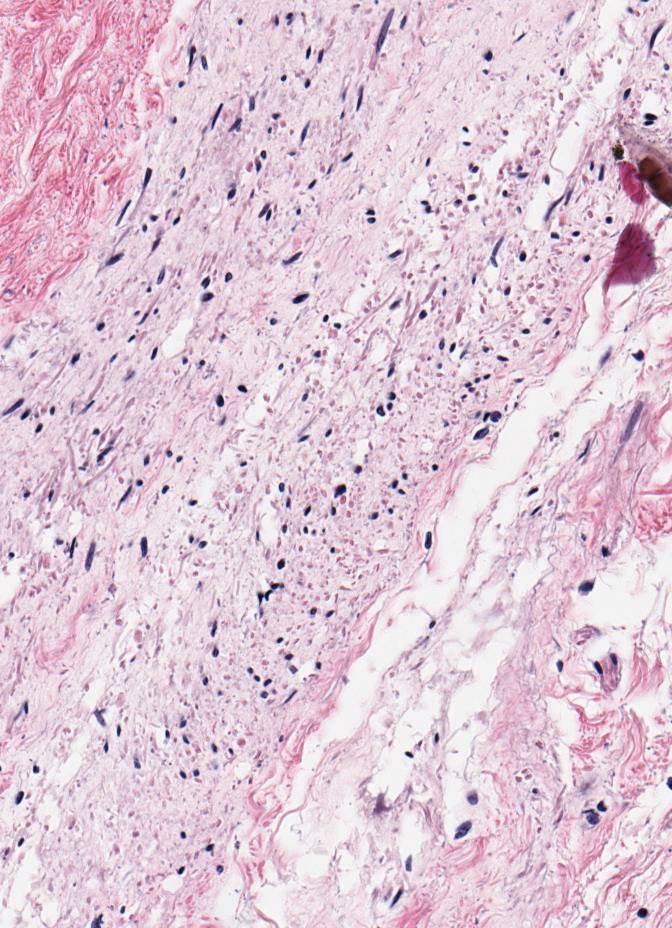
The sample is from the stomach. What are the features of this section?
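Loose, pale pink fibrillar tissue with scattered nuclei makes up most of the field, and no epithelium is present. In the upper left corner the collagen bundles are denser, brighter pink and wavy. Fat cells are absent throughout. At the upper right edge lies a brown-black foreign fragment.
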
